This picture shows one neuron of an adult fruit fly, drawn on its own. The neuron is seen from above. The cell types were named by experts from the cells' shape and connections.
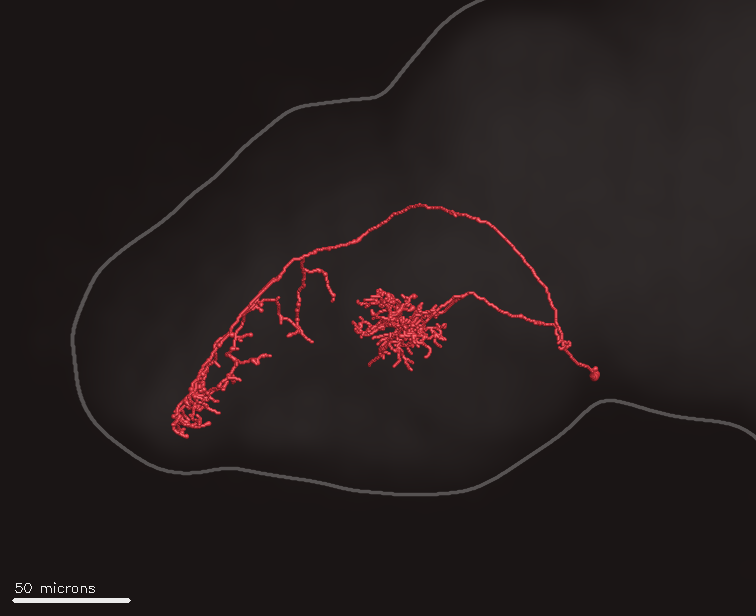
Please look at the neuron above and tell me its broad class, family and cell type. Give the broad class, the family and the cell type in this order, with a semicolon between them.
optic-lobe intrinsic neuron; MeLo; MeLo14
